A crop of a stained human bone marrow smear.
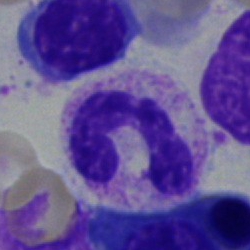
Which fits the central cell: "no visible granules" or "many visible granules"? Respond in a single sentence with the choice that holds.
Many visible granules are held in the cell's cytoplasm.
